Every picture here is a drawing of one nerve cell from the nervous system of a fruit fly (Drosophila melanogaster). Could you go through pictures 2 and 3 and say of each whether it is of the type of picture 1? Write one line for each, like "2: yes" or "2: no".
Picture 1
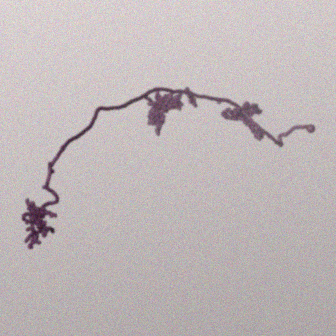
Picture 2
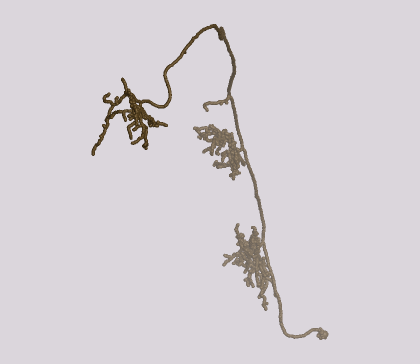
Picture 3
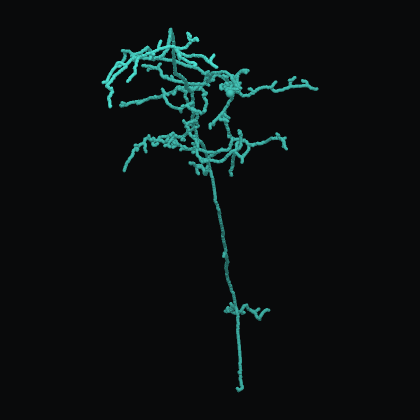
2: yes
3: no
